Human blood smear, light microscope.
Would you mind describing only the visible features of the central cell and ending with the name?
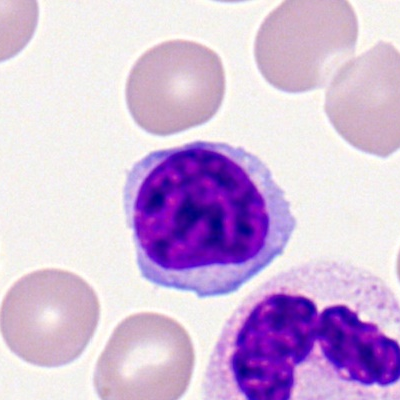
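Roughly round in outline, the cell has chromatin that is dark purple and clumped into coarse patches. The cytoplasm is widest at the lower right of the cell. On the right side the cytoplasmic edge is slightly frayed. This is a lymphocyte.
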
